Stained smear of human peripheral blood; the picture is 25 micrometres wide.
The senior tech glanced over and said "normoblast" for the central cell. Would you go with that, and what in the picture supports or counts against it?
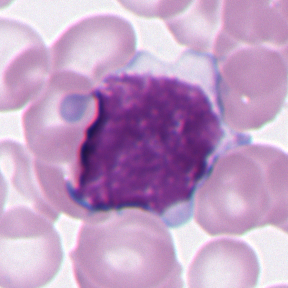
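Cytoplasm pale blue, without granules.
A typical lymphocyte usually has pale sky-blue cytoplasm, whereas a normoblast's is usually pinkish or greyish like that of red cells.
Verdict: typical lymphocyte, not normoblast.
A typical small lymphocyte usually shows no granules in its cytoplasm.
Nucleus fills most of the cell.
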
